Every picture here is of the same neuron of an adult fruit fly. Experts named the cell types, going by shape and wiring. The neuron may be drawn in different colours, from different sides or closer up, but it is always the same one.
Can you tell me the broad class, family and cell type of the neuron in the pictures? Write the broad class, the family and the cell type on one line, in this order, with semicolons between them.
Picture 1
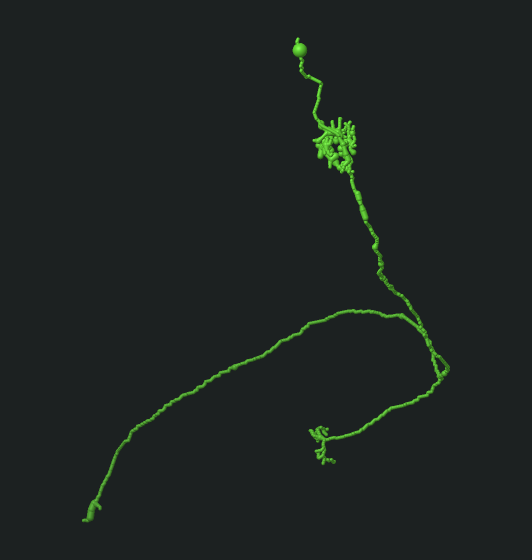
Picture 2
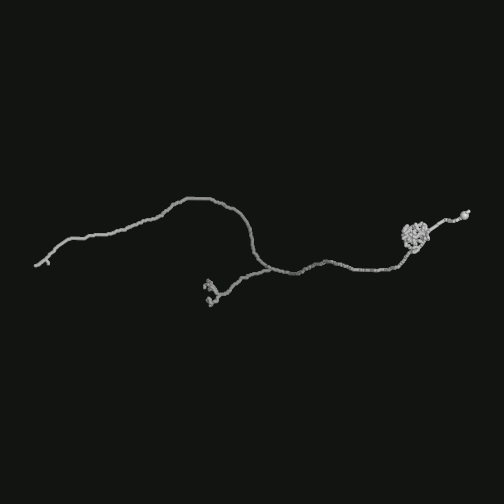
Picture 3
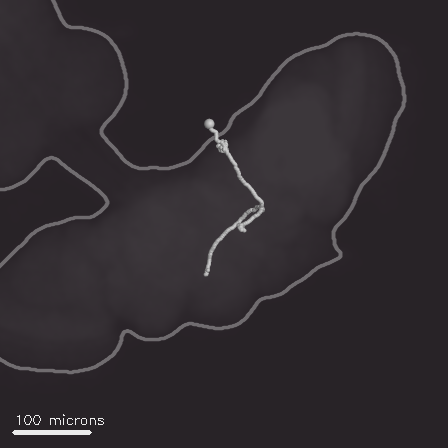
central-brain intrinsic neuron; class CX; EPGt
